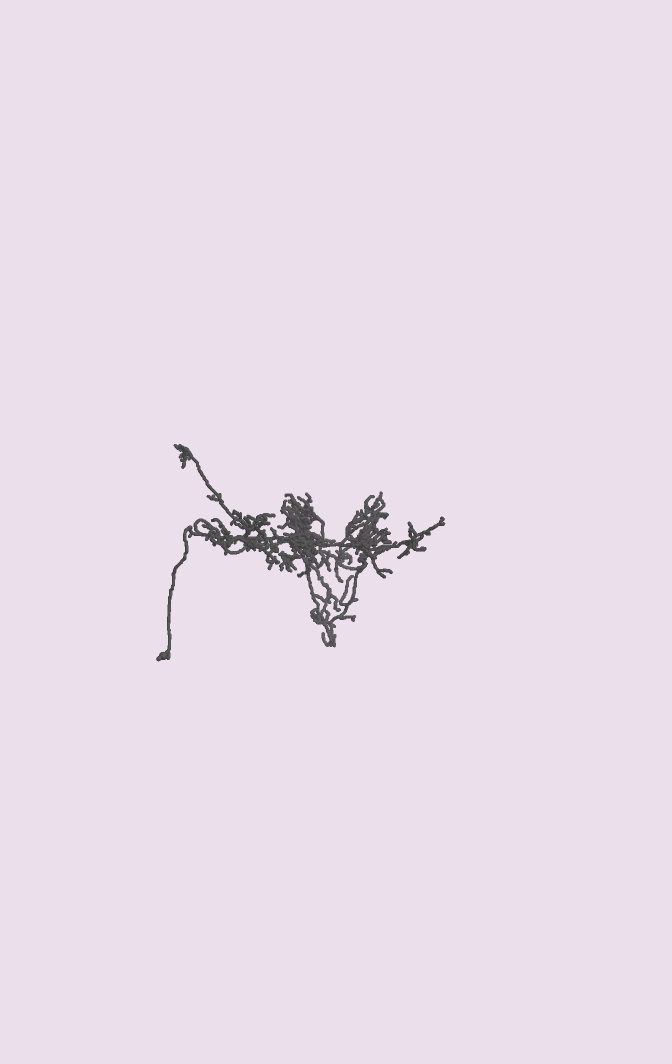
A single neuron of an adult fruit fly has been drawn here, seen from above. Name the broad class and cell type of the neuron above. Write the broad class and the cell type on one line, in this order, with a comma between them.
central-brain intrinsic neuron, CL264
